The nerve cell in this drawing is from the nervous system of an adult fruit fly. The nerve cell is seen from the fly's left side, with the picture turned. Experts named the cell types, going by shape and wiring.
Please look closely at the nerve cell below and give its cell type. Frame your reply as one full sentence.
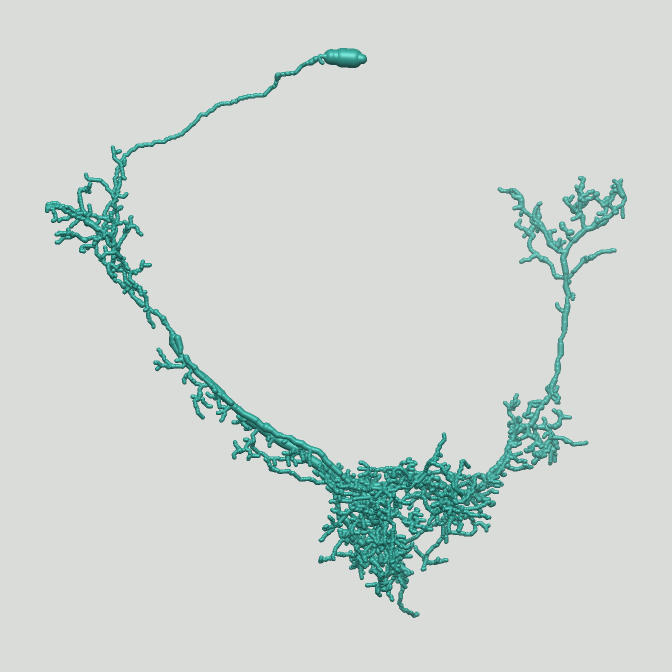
This nerve cell has been assigned cell type WEDPN4.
